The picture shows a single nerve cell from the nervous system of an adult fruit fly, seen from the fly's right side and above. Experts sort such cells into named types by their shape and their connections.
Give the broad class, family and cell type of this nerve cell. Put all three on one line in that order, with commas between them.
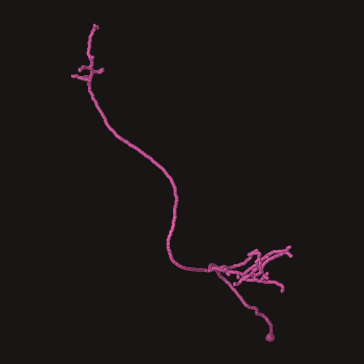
central-brain intrinsic neuron, hemilineage ALv1, CB2703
